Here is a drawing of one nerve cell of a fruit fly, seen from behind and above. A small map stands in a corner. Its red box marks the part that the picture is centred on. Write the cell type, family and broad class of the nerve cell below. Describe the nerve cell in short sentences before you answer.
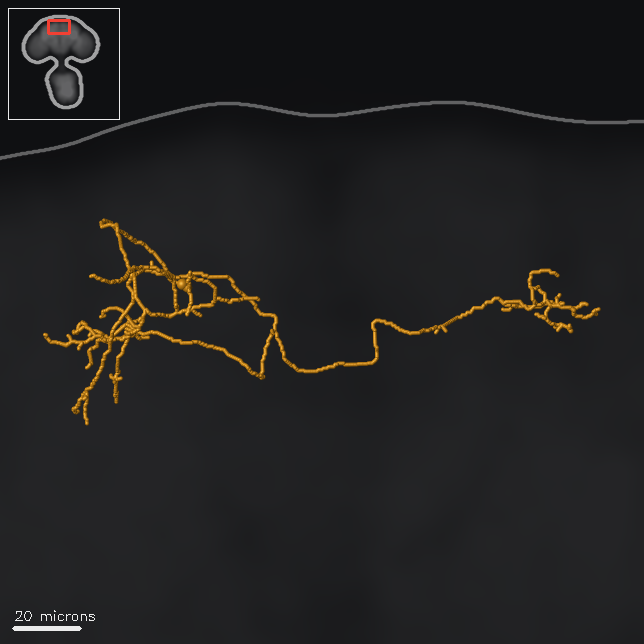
The cell body is on the left of the picture. By the scale bar it is about 170 microns wide in this view. It is of cell type PAM14. Its family is called class DAN. It is a central-brain intrinsic neuron.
